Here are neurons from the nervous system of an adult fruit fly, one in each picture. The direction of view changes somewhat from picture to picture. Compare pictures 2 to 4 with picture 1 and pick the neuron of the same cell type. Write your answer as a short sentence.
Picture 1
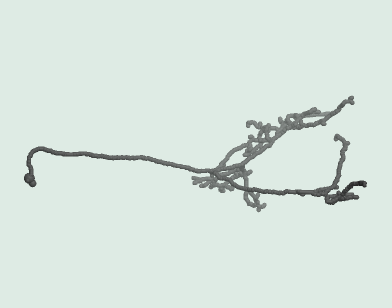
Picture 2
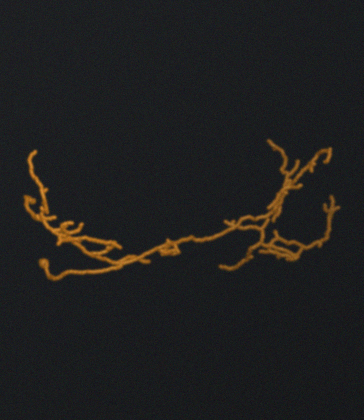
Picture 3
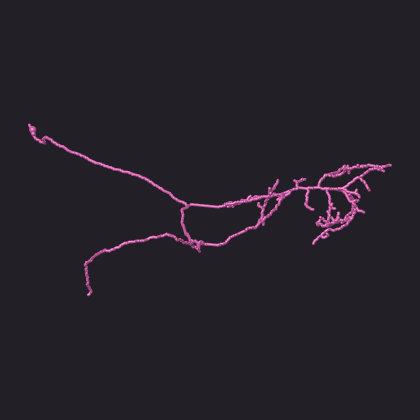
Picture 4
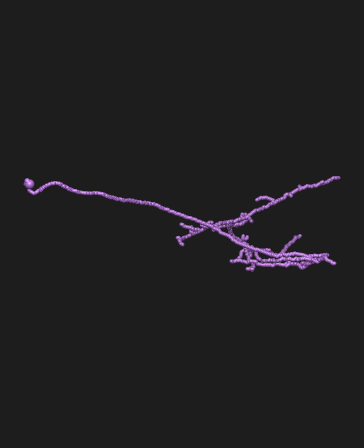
The neuron in picture 4 is of the same cell type.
